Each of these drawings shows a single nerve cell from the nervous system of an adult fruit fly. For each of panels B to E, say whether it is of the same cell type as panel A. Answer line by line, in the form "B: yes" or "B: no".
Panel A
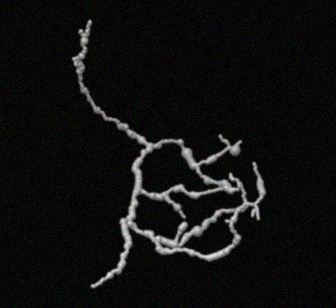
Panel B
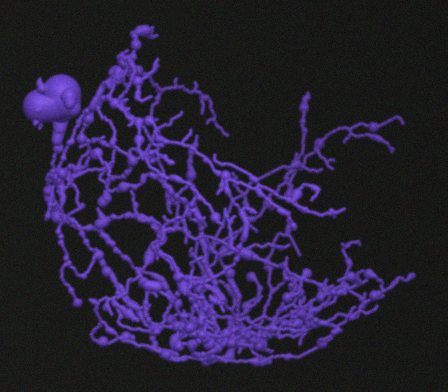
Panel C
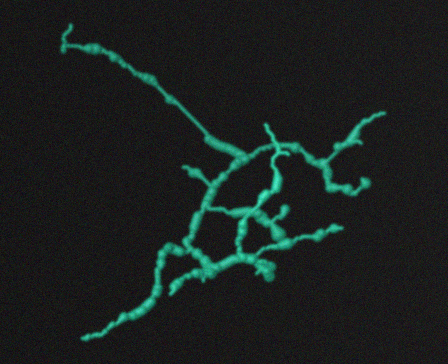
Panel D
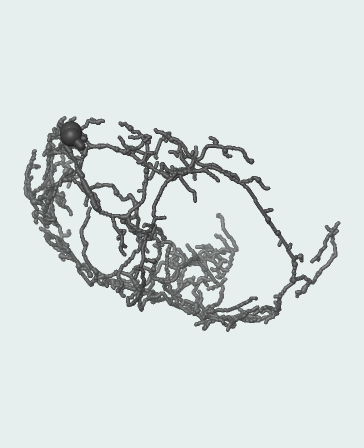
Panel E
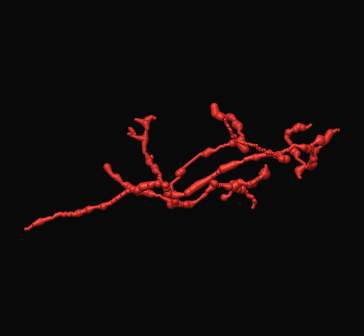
B: no
C: yes
D: no
E: yes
